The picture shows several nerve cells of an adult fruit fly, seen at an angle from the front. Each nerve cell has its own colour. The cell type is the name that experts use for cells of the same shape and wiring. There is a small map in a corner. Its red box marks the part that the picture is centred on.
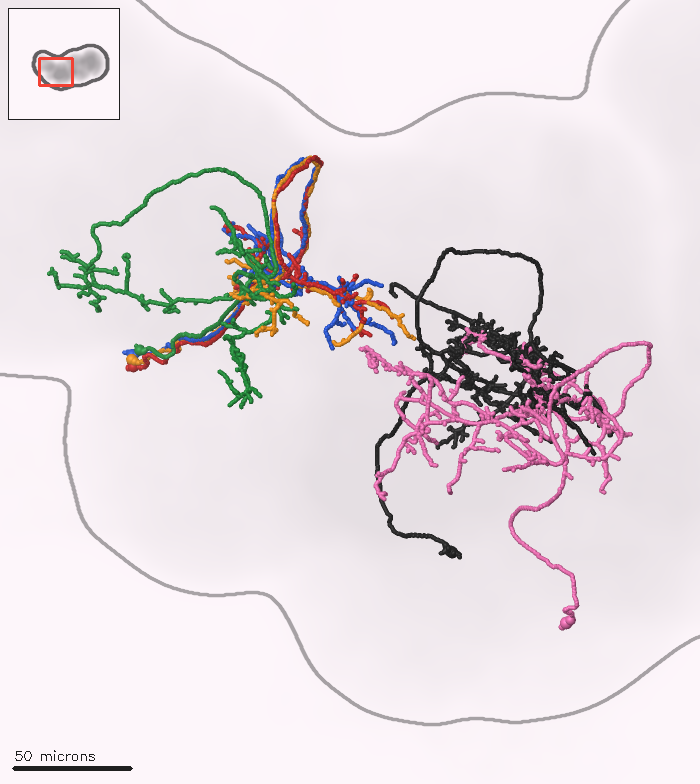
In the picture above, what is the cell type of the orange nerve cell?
IN02A051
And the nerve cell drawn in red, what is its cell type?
IN02A031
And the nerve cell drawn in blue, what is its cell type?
IN02A038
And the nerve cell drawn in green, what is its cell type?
IN02A035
